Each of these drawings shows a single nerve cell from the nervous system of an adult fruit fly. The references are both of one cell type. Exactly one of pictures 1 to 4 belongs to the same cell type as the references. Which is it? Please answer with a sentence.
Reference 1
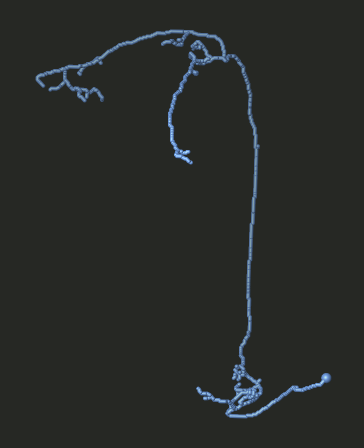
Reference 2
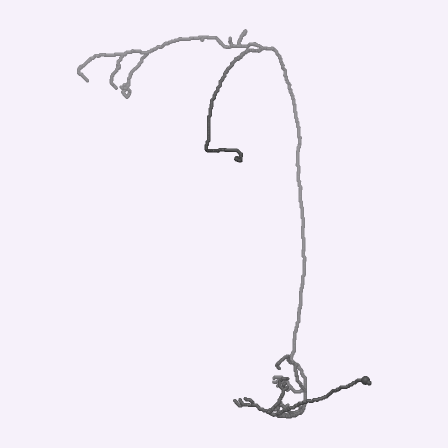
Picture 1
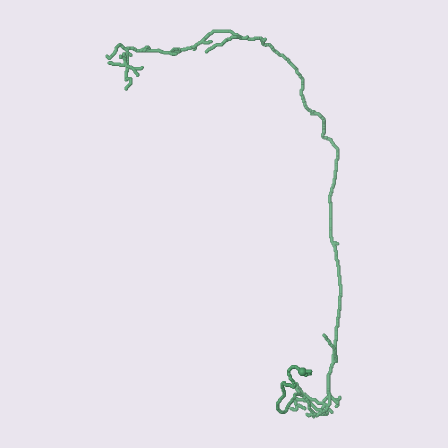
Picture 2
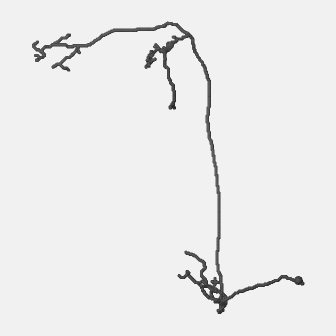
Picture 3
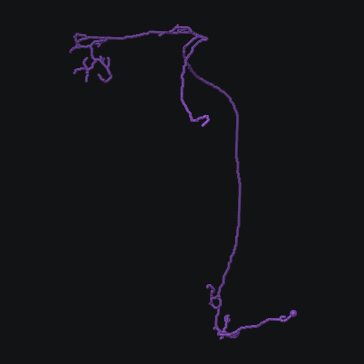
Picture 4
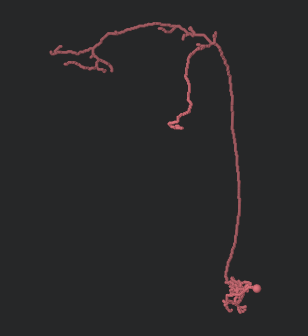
Picture 4 is of the same cell type.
